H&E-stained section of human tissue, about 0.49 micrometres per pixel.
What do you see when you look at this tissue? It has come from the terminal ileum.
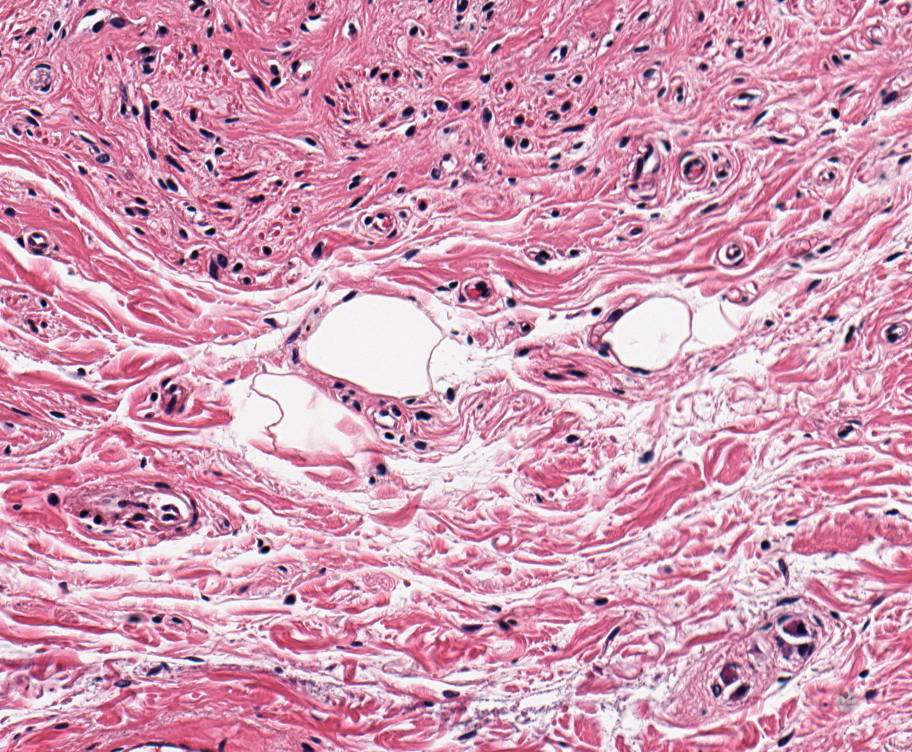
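Look across the whole field and you'll find only pink fibrous connective tissue; there's no epithelium anywhere. In the lower half, notice how the collagen bundles are wavy and run roughly horizontally. Now compare the two halves: the upper one holds more nuclei than the lower. Most of these stromal nuclei are small and dark, either spindle-shaped or oval.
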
